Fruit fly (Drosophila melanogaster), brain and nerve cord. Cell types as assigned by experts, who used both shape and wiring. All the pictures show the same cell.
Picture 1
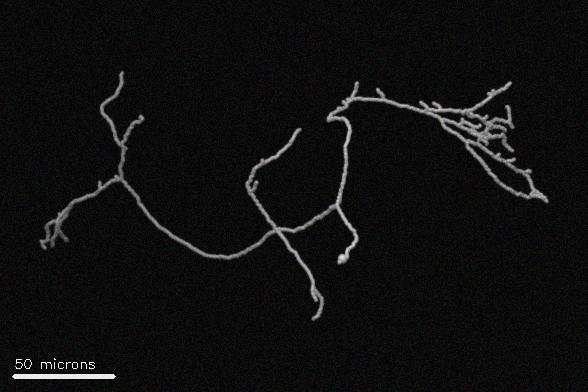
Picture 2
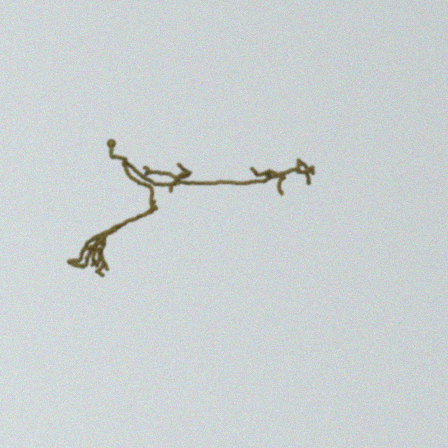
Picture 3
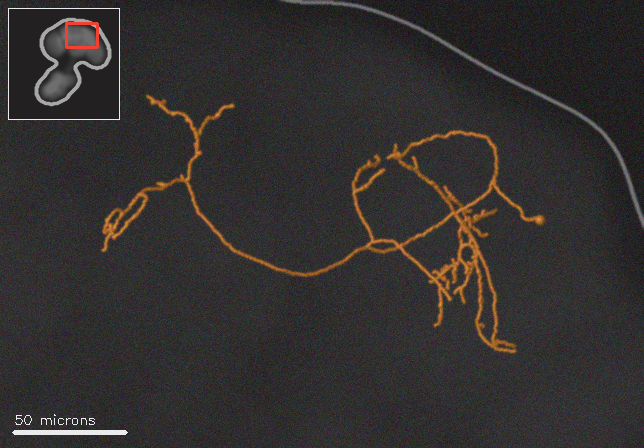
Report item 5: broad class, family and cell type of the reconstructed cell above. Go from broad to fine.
central-brain intrinsic neuron; hemilineage AOTUv4_dorsal; CB2088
